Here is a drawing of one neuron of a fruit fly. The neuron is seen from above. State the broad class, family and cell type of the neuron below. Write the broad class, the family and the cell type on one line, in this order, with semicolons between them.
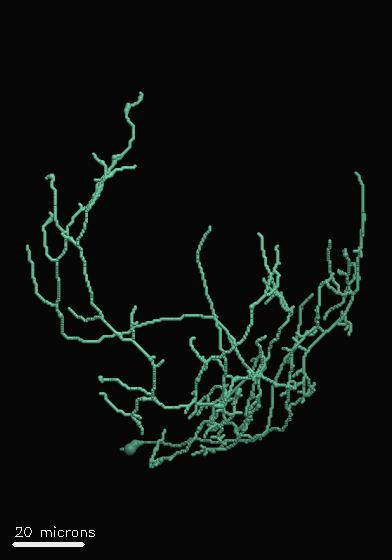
nerve-cord intrinsic neuron; hemilineage 04B; IN04B099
